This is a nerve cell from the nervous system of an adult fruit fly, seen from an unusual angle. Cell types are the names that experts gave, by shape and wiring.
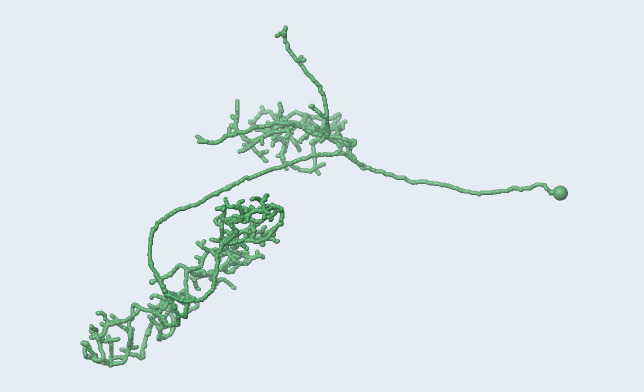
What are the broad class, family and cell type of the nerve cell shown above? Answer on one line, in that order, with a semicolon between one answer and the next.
central-brain intrinsic neuron; hemilineage DL1_dorsal; FB6B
